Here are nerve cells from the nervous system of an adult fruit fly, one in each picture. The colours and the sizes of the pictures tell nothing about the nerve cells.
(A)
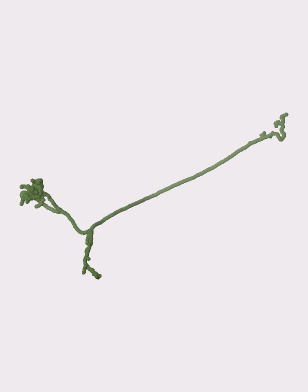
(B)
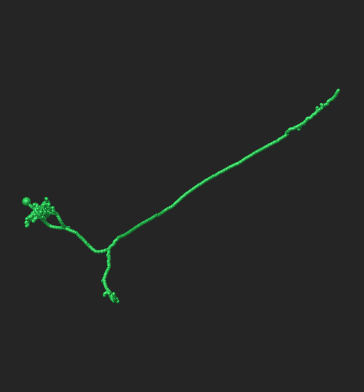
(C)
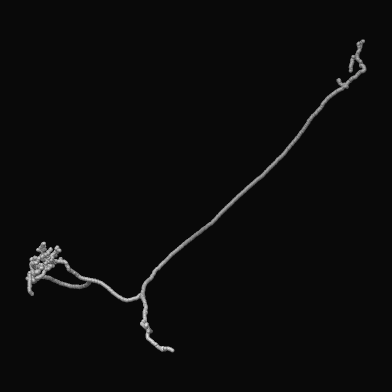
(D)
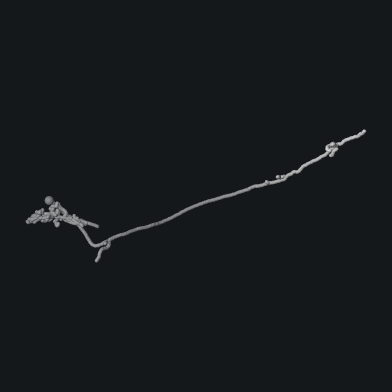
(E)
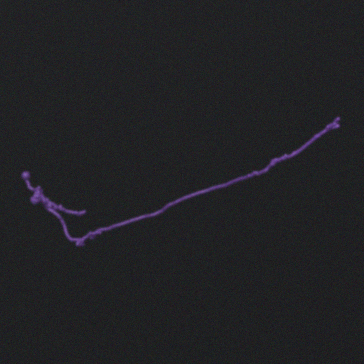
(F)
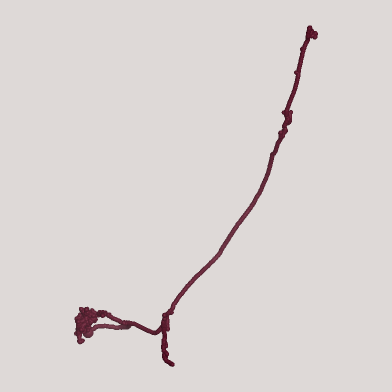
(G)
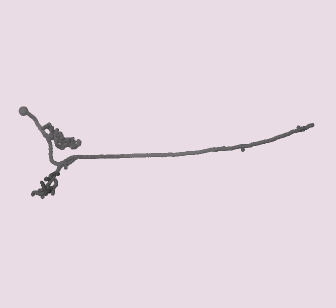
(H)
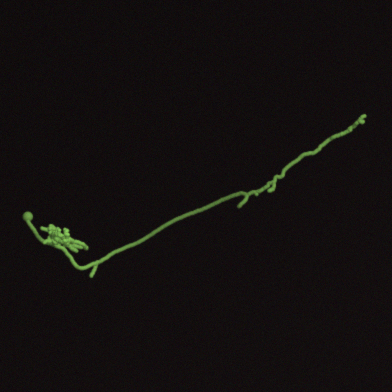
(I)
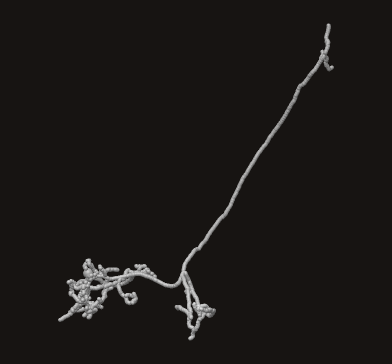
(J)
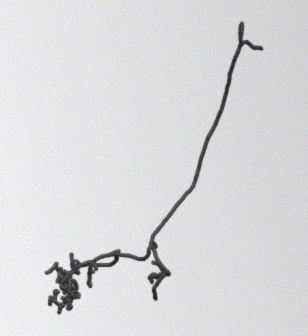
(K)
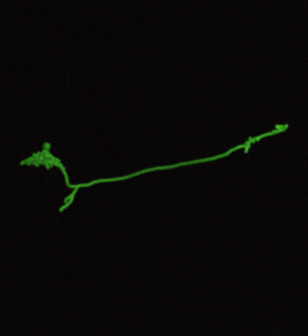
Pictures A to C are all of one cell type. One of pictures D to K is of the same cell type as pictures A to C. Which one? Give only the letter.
F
